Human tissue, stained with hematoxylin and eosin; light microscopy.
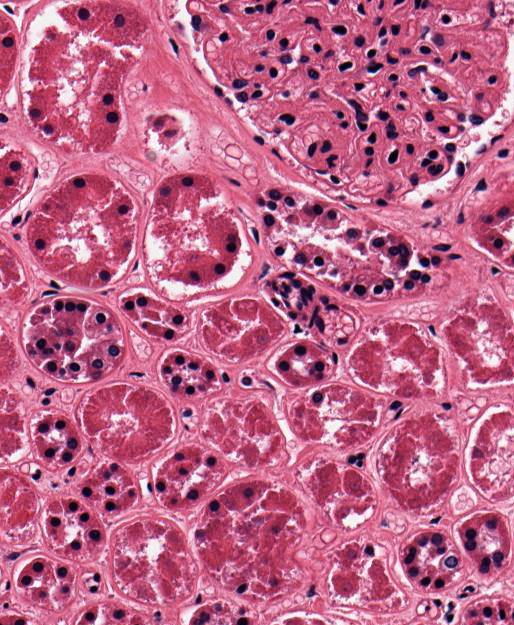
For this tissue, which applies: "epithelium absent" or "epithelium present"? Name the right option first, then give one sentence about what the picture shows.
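Epithelium present. Most tubules are lined by cuboidal cells with deeply eosinophilic granular cytoplasm.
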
